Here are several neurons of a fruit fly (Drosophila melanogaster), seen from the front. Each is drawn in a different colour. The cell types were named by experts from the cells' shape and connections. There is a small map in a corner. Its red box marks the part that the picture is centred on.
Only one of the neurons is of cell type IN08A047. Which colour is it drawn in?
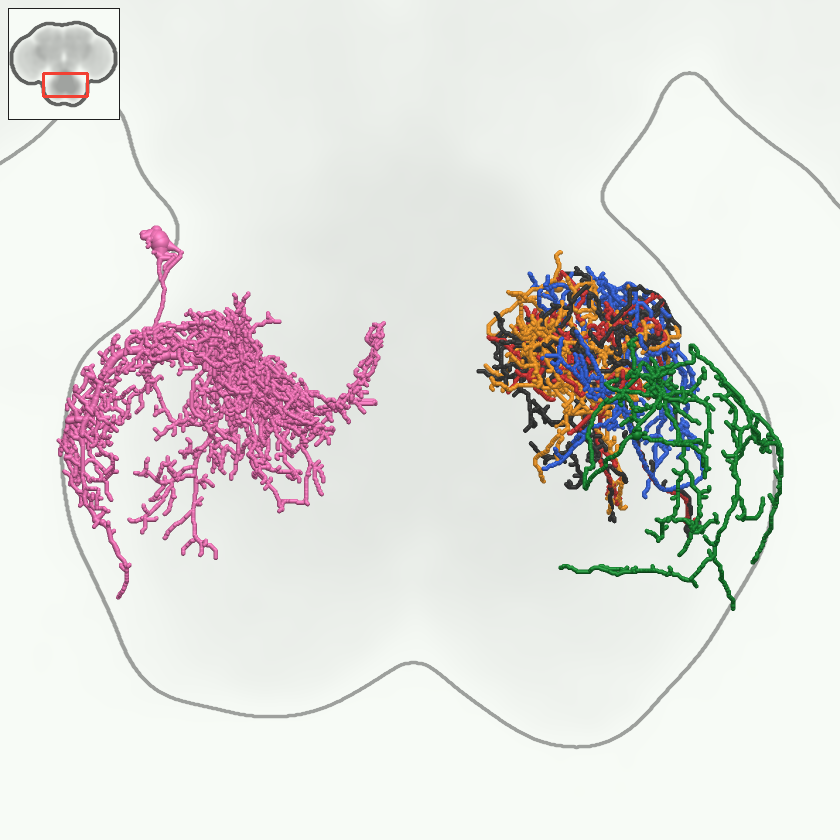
blue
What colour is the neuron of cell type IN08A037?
black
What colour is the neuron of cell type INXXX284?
orange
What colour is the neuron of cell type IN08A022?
green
